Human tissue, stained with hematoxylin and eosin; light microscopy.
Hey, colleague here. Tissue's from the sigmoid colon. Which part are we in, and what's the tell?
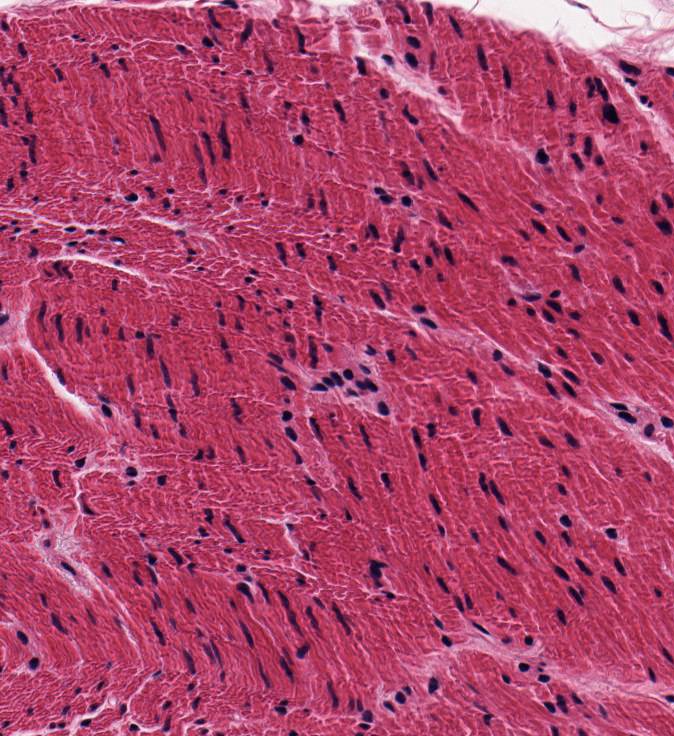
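This one's smooth muscle. Look at the nuclei: dark, oval to elongated, each lying alone inside a fibre rather than lined up at the edges.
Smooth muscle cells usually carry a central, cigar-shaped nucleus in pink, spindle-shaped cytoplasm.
The cytoplasm is deep pink and finely fibrillar, and only thin pale strands of connective tissue split the fibre groups, clearest on the left.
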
